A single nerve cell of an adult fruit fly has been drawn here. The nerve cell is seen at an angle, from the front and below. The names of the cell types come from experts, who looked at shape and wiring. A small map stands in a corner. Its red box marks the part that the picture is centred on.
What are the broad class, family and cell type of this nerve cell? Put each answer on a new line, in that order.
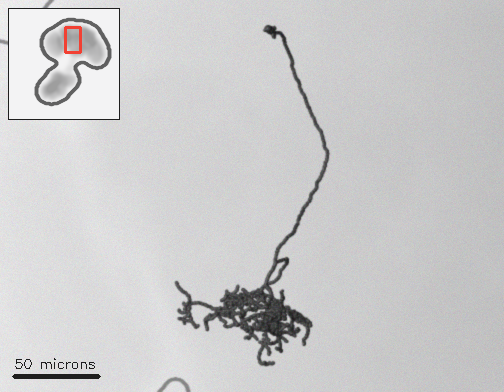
central-brain intrinsic neuron
hemilineage WEDd1
SAD004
